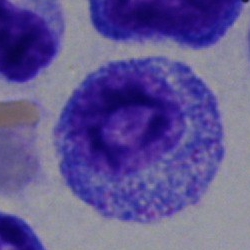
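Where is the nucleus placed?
In the upper part of this round cell, leaving a wider band of cytoplasm below.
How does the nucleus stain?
Dark purple, with a paler patch near its centre.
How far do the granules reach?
They spread through the cytoplasm out to the cell edge.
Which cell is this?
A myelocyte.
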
